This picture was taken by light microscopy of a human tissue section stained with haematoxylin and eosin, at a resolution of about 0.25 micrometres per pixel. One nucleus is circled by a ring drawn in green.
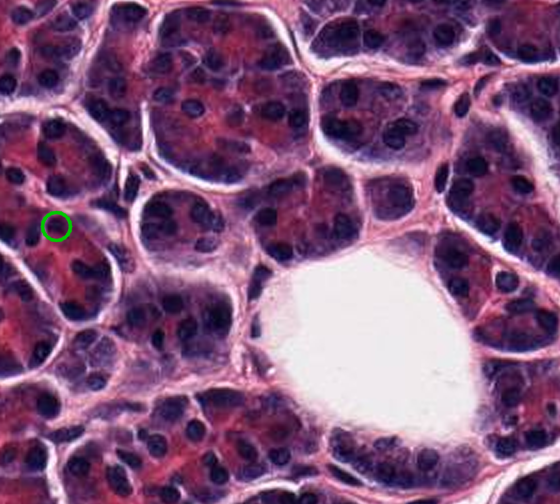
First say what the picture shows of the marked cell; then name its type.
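The nucleus is a round-to-oval body that stains dark and evenly throughout. The cytoplasm around the nucleus stains pink-red and looks finely granular. The cell lies within a rounded cluster of similar cells, and the cluster is outlined by a pale band of fibres. The marked cell is a pancreatic acinar cell.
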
